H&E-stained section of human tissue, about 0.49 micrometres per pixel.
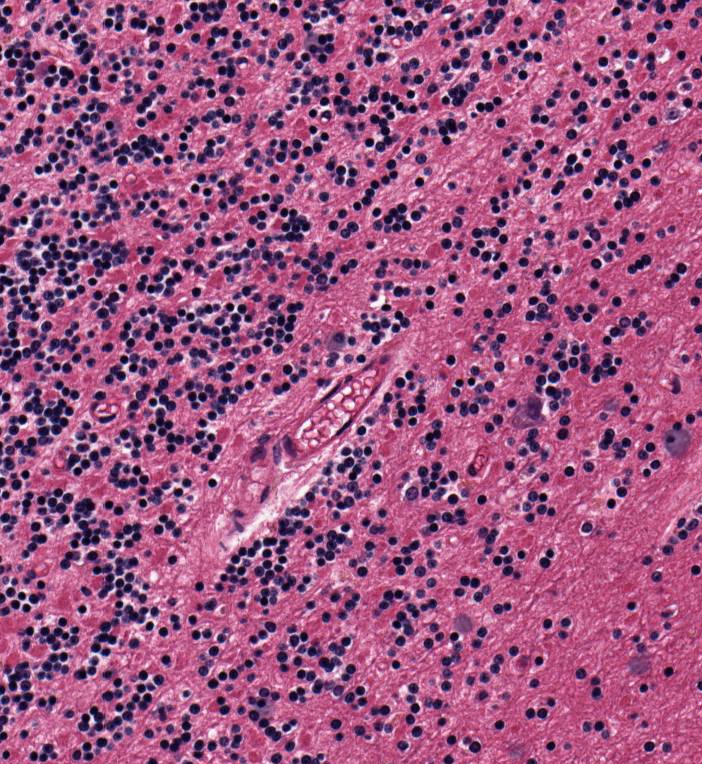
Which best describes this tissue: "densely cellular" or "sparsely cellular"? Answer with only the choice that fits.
Densely cellular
